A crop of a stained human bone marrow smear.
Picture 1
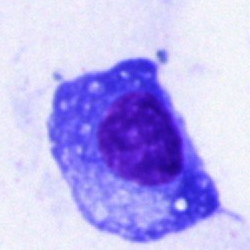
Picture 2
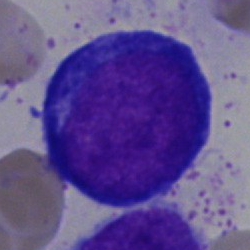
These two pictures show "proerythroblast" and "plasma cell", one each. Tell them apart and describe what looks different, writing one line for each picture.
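In picture 1 we see a plasma cell: The cytoplasm is abundant and stains deep blue.
In picture 2 we see a proerythroblast: The cytoplasm is a scant thin rim of deep blue.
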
